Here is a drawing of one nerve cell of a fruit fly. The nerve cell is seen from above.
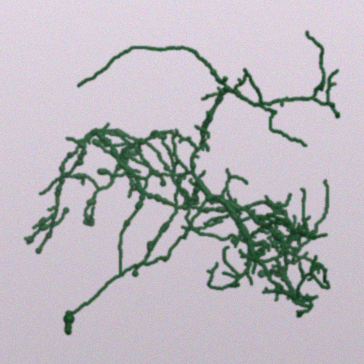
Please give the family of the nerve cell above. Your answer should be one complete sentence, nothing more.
Family assignment for this nerve cell is hemilineage SMPpv2_ventral.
